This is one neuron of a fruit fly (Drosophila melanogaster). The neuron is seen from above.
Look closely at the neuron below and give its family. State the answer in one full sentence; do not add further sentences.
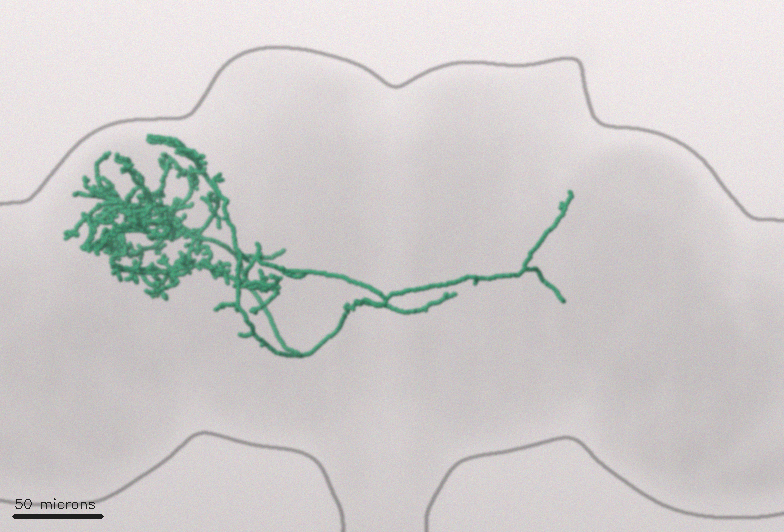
To family hemilineage LALv1_ventral belongs this neuron.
